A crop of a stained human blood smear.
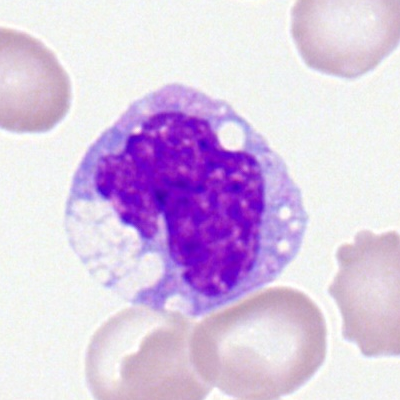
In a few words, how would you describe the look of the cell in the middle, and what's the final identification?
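Slightly angular and irregular, the outline of the cell is nonetheless rounded. Dark purple chromatin with patchy lighter areas gives a mottled look. A cluster of many clear vacuoles fills the lower-left part of the cytoplasm. One round clear vacuole sits at the upper right edge of the nucleus. This cell is a monocyte.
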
